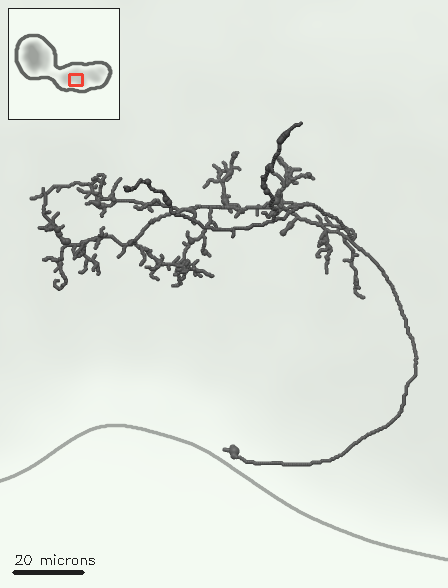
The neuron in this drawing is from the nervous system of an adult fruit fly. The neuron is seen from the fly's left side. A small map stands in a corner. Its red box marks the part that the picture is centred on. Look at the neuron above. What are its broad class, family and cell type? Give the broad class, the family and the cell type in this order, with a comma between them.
nerve-cord intrinsic neuron, hemilineage 05B, IN05B088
